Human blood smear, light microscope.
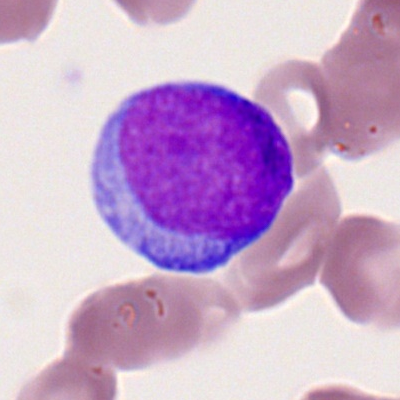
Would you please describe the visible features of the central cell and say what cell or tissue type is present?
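Round, smooth outline on this one. The chromatin's mottled, with patches of lighter and darker purple. The cytoplasm sits as a crescent, mostly along the lower-left side. It's paler close to the nucleus than out at the edge. That's a myeloblast.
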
